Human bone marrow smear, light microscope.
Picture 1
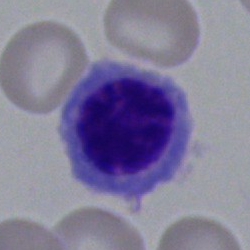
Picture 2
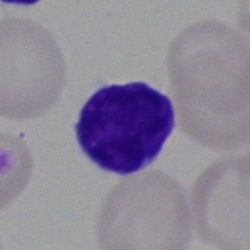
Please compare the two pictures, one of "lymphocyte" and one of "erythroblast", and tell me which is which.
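Picture 1 shows the erythroblast, and picture 2 shows the lymphocyte. One difference lies in the cytoplasm: in the erythroblast it is blue and forms a rim around the whole nucleus, widest below it, while hardly any shows around the nucleus of the lymphocyte.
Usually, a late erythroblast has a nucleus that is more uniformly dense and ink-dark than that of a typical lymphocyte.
Here both have dense, dark purple chromatin; in the erythroblast it is coarsely clumped, and in the lymphocyte it has only a few faint paler patches. Now compare the edges: a small tag-like projection sticks out from the bottom of the erythroblast, while the lymphocyte is roughly round with a slightly uneven edge at the upper right. No vacuoles are seen in the lymphocyte.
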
